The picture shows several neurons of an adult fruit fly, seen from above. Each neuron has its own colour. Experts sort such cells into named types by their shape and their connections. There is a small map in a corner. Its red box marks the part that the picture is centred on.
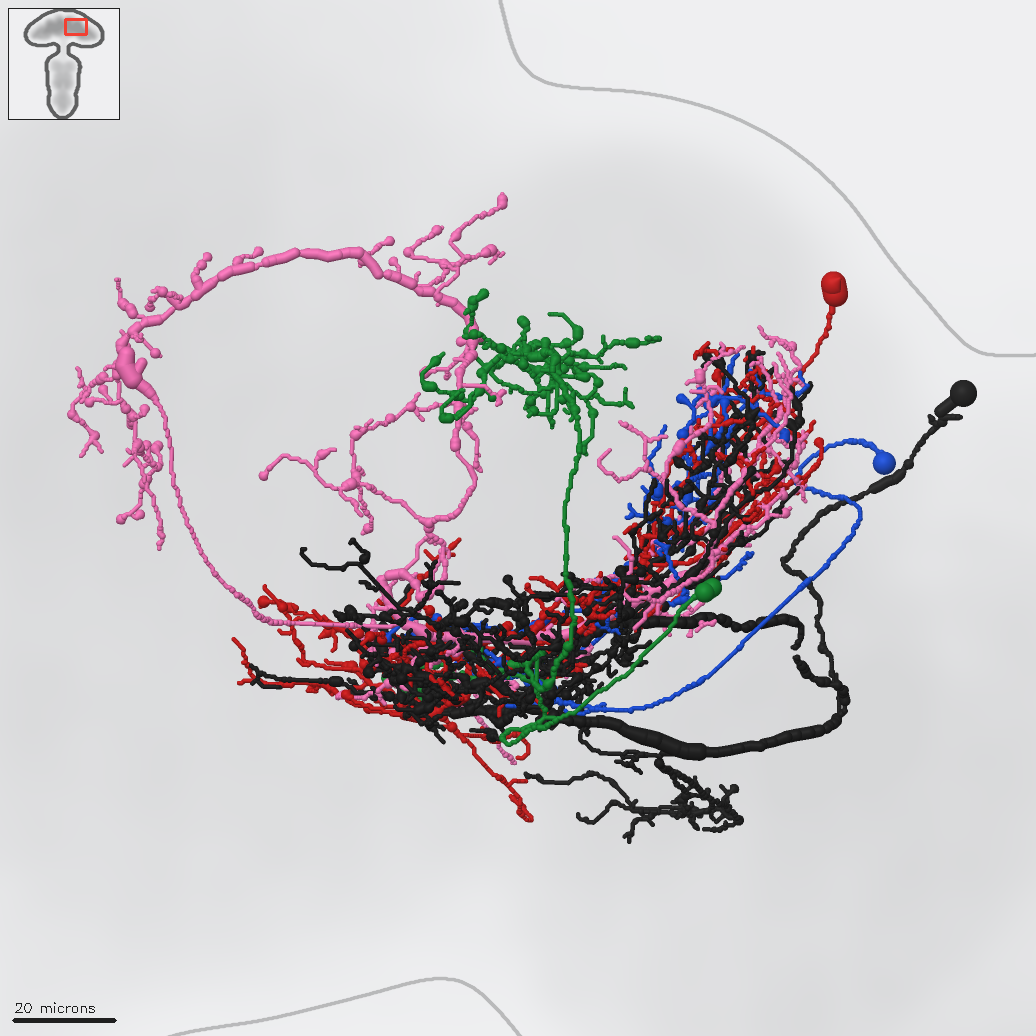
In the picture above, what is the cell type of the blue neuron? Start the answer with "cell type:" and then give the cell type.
cell type: SLP086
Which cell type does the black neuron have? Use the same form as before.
cell type: SLP207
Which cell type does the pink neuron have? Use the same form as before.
cell type: SLP392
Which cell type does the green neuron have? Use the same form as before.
cell type: SLP308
